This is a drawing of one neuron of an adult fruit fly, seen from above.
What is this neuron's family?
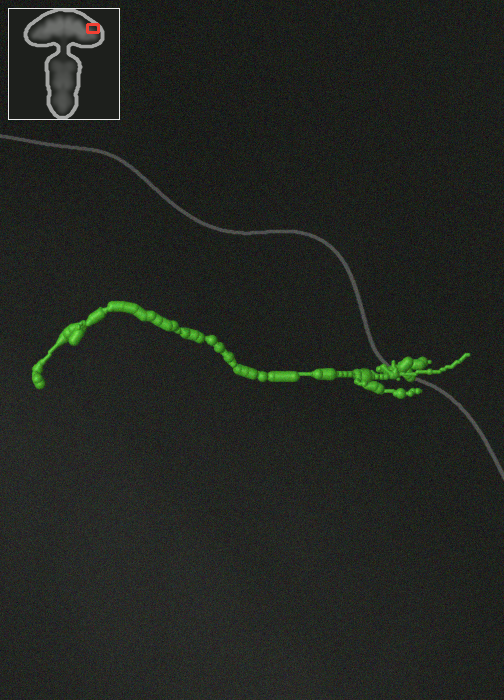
L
